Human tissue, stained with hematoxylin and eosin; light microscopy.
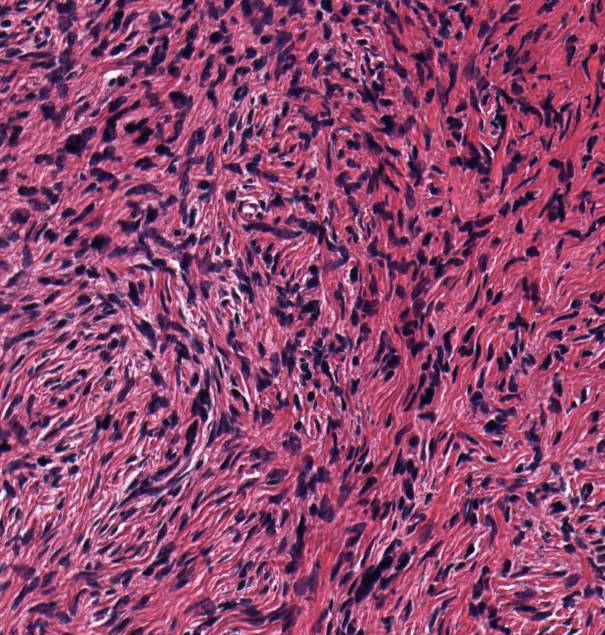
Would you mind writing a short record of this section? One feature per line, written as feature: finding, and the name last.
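Pattern: a swirling, cartwheel-like whorl of spindle cells toward the left side
Fibres: pink collagen lying between the cells throughout the field
Cell borders: indistinct, the pink cytoplasm blending into the surrounding collagen
Regional difference: upper right pinker, with more collagen and fewer nuclei than the centre
Organ: ovary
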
